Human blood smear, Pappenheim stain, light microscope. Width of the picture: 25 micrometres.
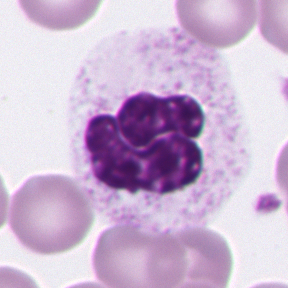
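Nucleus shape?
Several lobes, crowded near the cell centre.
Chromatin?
Dense, dark purple.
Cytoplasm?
Abundant, very pale, fine pink-lilac granules scattered through it.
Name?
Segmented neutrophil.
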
